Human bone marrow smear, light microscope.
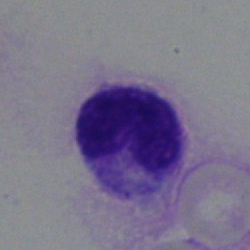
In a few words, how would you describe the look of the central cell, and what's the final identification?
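The central cell has a roughly round outline with a smooth edge. Its nucleus shows a notch on the lower side, and the chromatin is dense and dark purple. No nucleoli are visible. Answer: band neutrophil.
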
